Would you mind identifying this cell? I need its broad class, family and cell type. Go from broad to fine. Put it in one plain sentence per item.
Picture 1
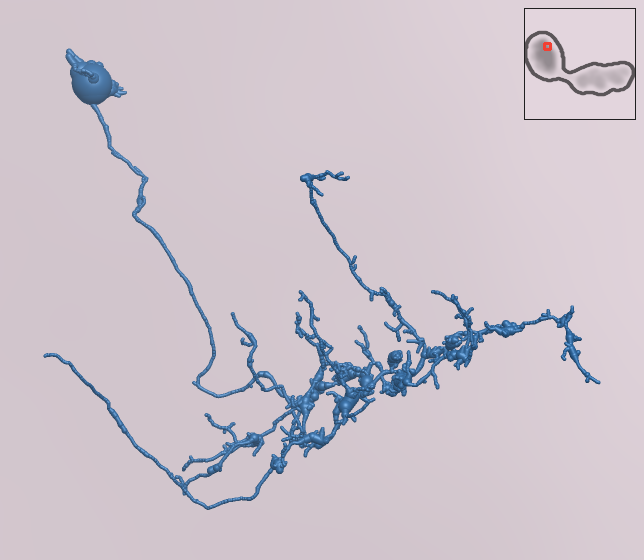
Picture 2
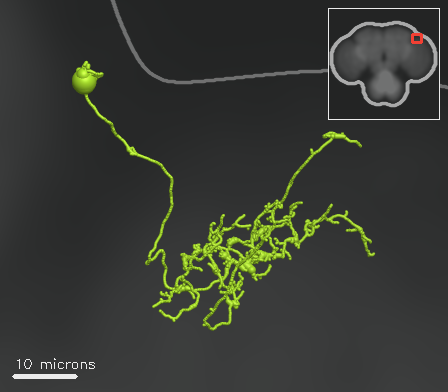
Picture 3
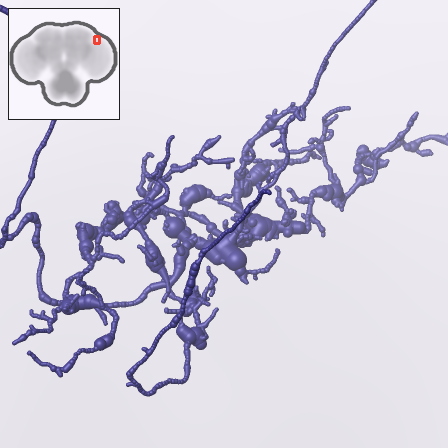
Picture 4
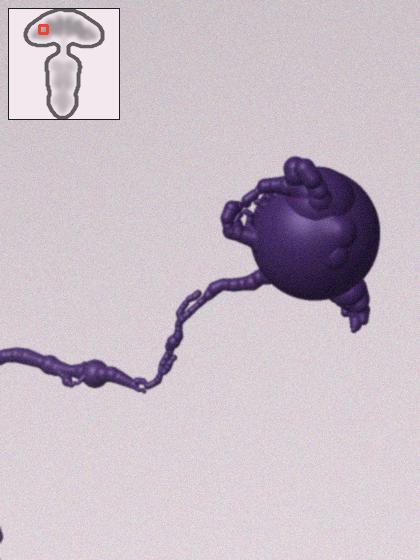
An optic-lobe intrinsic neuron of the Dm family, type Dm-DRA2.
